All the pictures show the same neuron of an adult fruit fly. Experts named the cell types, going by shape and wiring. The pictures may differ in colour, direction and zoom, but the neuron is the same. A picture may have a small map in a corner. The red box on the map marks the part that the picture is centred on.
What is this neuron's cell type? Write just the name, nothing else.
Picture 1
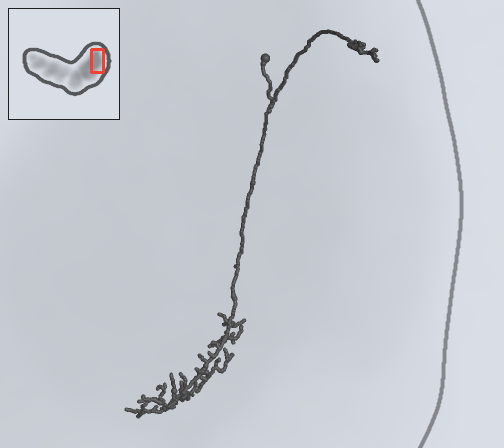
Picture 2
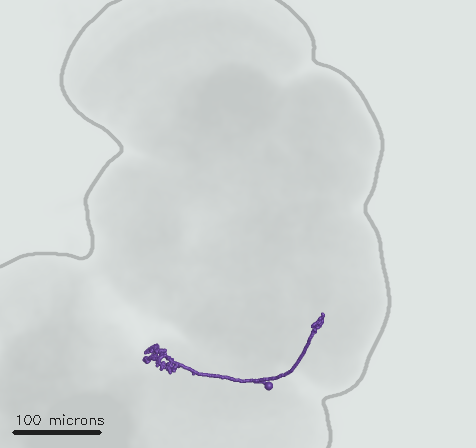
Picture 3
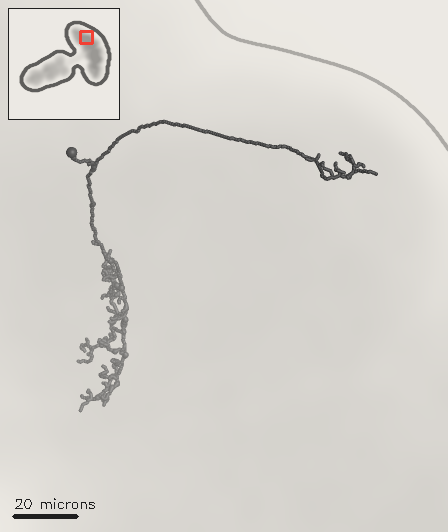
LC10e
